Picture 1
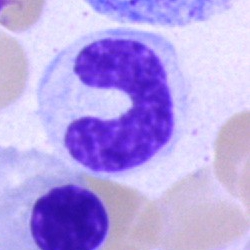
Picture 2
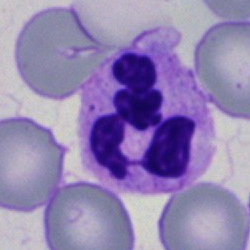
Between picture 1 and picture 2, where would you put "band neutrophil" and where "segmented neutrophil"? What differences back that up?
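First, the names: picture 1 is a band neutrophil, picture 2 a segmented neutrophil. Nucleus shape, picture 1: C-shaped, with the hollow opening toward the left.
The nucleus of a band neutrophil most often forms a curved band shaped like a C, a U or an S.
Chromatin, both pictures: dark purple and clumped, coarse with small lighter patches in picture 1 and dense in picture 2. Nucleoli: none visible in either cell. Outline, picture 1: roughly round with a smooth edge. Neighbours, picture 2: a red cell touches the upper left edge of the cell.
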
